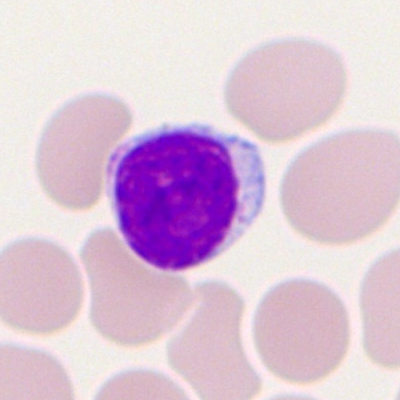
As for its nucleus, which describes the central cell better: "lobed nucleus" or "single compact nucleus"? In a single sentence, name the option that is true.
In this cell, the nucleus forms one compact round, oval or kidney-shaped piece.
